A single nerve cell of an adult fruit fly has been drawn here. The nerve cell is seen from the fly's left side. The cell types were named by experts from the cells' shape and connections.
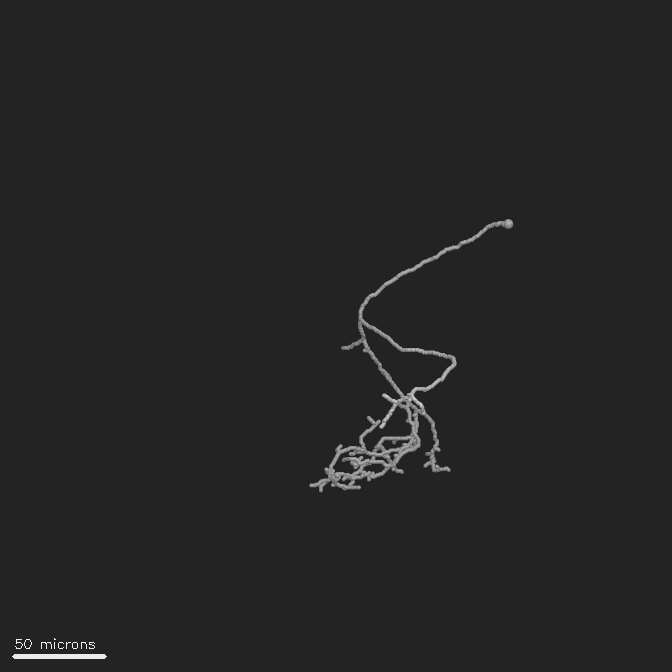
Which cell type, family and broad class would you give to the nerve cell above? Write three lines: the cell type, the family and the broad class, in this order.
CB2081_b
hemilineage DM6_central1
central-brain intrinsic neuron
